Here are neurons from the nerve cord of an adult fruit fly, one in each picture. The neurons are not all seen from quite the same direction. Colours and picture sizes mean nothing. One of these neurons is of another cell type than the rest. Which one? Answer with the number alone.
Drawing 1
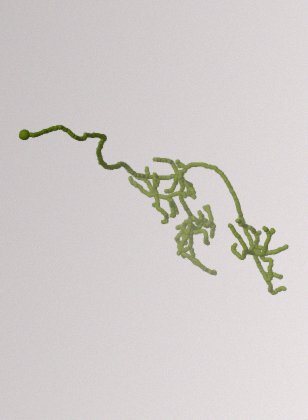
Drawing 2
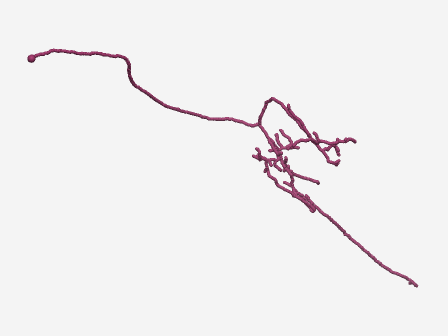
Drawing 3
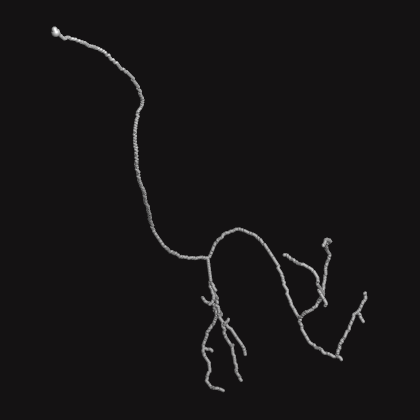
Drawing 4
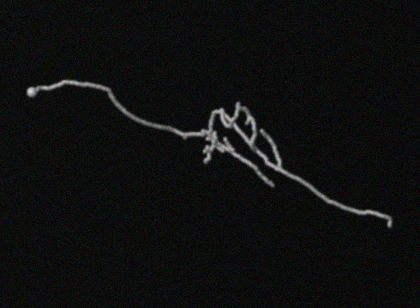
2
